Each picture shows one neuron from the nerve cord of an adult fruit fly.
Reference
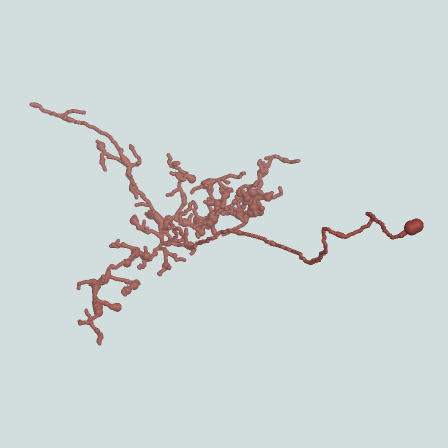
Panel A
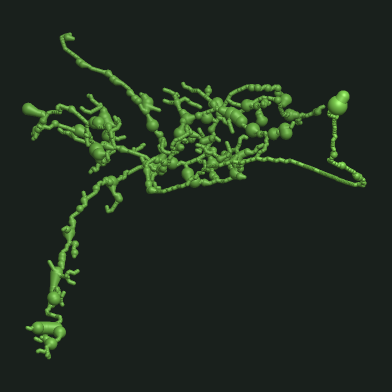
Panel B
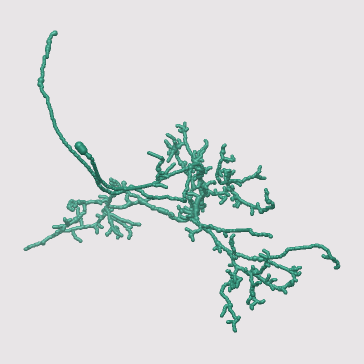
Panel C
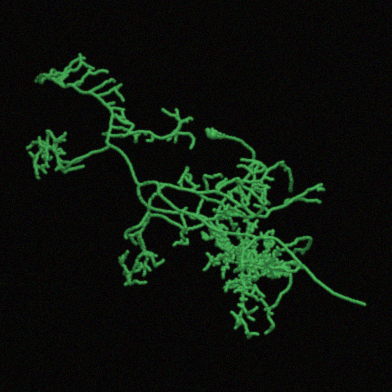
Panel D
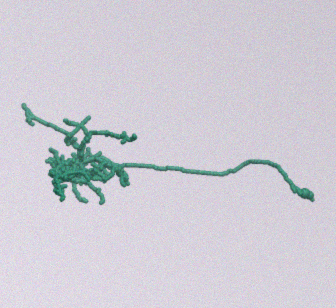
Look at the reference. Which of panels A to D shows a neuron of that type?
A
